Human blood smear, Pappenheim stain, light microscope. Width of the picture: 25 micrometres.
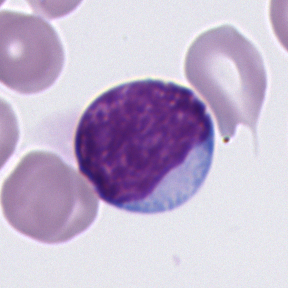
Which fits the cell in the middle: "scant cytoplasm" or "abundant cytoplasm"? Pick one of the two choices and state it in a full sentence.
Around its nucleus, the cell has no more than a narrow rim of cytoplasm.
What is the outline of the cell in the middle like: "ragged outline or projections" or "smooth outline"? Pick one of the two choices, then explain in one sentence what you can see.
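Smooth outline. The cell has a round, smooth outline.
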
